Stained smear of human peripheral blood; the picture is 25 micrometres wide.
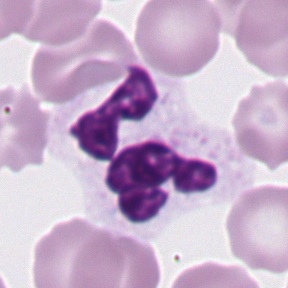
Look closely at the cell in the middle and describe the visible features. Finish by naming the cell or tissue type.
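Looking first at the nucleus, I see it split into several separate lobes. The chromatin there is dark purple and coarsely clumped. Around it the cytoplasm is plentiful and very pale lilac, holding fine, sparse lilac granules. This one is a segmented neutrophil.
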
